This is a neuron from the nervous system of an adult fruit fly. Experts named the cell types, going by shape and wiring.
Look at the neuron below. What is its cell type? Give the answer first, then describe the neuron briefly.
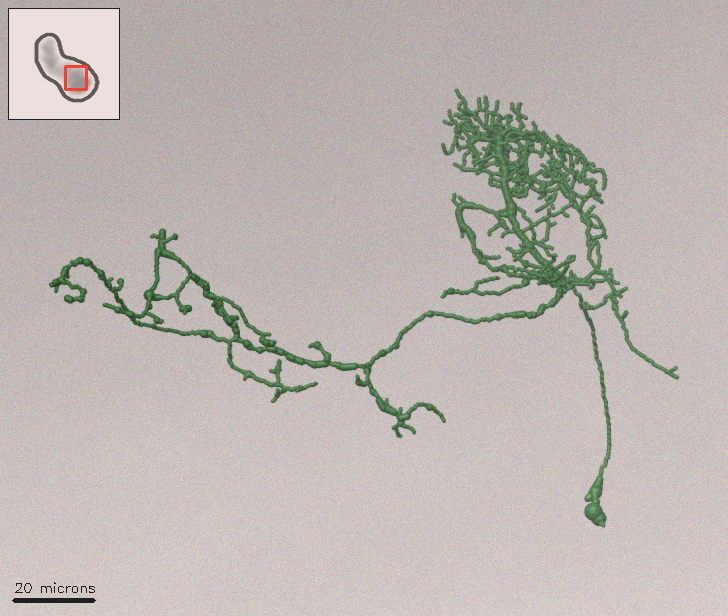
The cell type is AOTU017. Its broad class is central-brain intrinsic neuron. Its cell body lies at the lower right of the picture. From left to right in the picture it spans about 160 microns.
